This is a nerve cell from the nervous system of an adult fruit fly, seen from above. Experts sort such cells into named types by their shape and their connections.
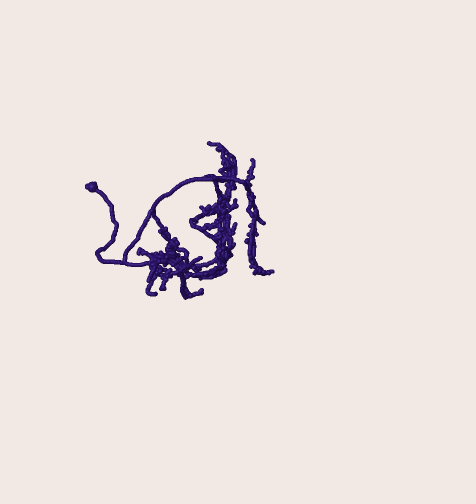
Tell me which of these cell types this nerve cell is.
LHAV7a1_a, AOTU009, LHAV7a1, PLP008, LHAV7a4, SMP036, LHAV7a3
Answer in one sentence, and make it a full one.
Within the cell type SMP036 sits this nerve cell.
